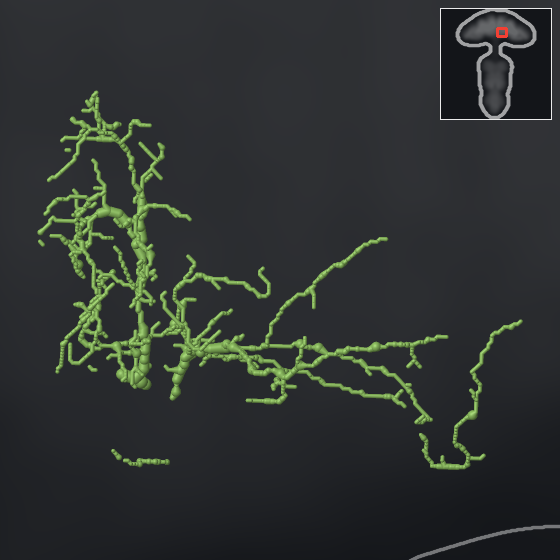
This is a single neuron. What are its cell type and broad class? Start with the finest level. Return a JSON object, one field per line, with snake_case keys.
{
 "cell_type": "PS172",
 "broad_class": "central-brain intrinsic neuron"
}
